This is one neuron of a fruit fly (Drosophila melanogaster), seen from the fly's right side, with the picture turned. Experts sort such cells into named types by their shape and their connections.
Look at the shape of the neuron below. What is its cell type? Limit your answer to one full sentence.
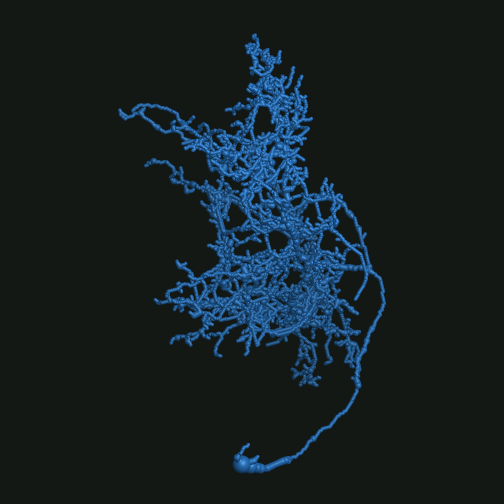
The cell type this neuron represents is GNG007.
